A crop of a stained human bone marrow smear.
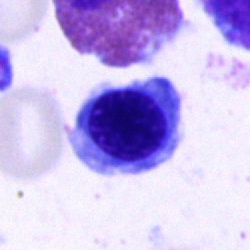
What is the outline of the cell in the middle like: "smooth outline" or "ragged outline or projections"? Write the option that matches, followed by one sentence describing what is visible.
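Ragged outline or projections. The cell outline is roughly round but slightly irregular, with a small bulge at the upper right.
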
